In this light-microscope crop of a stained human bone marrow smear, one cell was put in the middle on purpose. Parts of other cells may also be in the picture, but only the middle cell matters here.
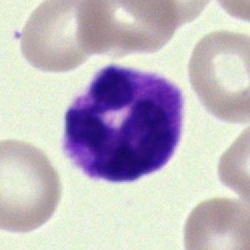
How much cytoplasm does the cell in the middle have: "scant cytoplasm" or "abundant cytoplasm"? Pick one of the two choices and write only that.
Scant cytoplasm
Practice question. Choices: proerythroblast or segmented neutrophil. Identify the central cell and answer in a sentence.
At the center of the crop sits a segmented neutrophil.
